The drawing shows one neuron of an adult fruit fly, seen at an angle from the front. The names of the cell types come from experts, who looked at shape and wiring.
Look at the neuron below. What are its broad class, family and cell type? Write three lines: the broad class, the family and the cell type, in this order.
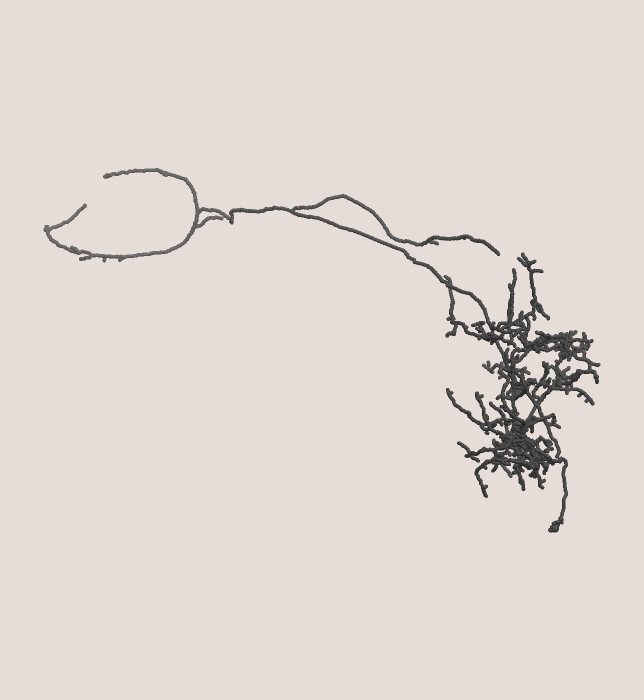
central-brain intrinsic neuron
hemilineage VLPl&p2_lateral
AVLP110_a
